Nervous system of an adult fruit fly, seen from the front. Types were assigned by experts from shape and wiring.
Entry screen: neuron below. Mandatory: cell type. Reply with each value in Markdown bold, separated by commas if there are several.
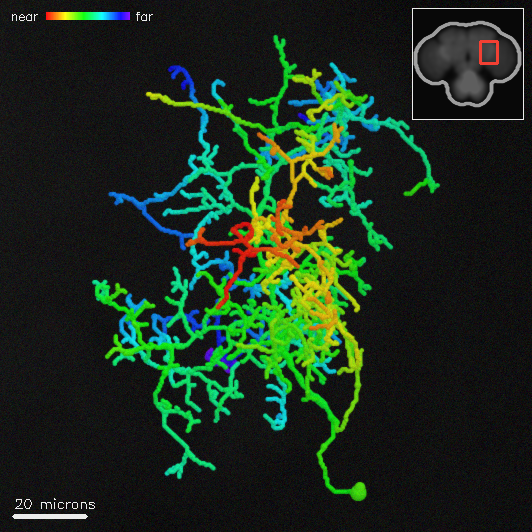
**AVLP348**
